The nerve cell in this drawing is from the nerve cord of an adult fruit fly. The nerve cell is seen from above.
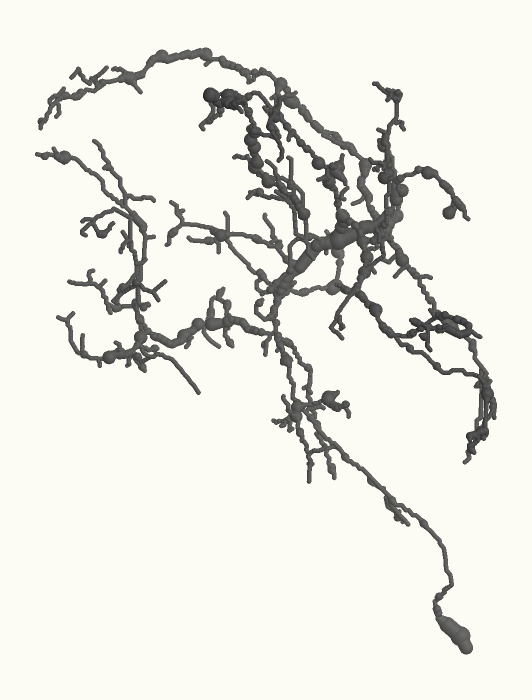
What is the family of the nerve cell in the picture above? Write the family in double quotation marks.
"hemilineage 20A.22A"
